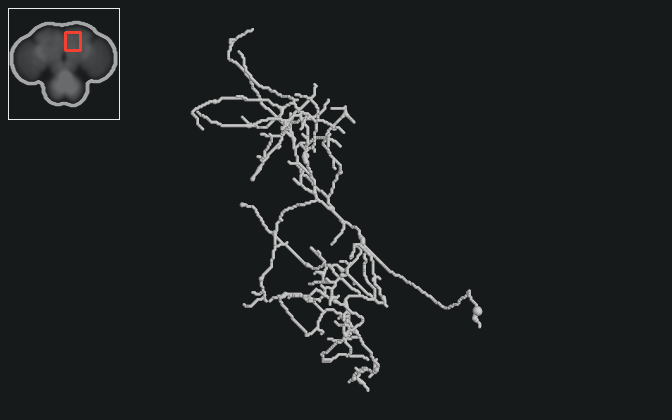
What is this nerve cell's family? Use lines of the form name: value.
family: hemilineage EBa1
